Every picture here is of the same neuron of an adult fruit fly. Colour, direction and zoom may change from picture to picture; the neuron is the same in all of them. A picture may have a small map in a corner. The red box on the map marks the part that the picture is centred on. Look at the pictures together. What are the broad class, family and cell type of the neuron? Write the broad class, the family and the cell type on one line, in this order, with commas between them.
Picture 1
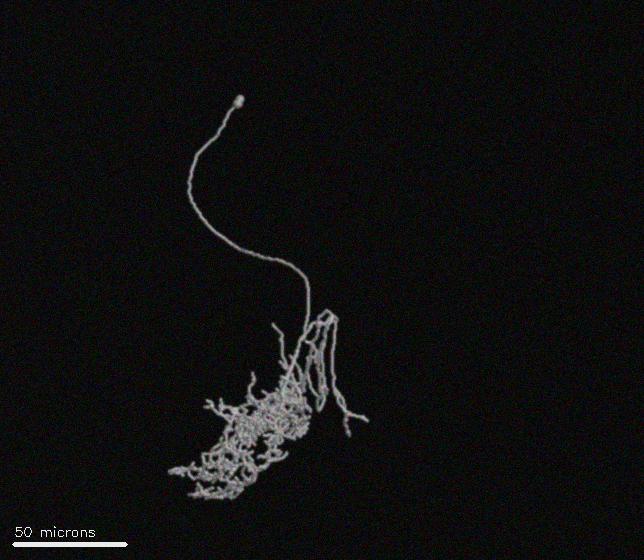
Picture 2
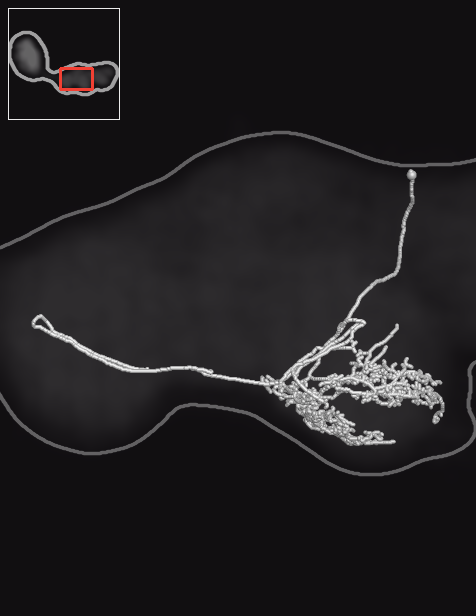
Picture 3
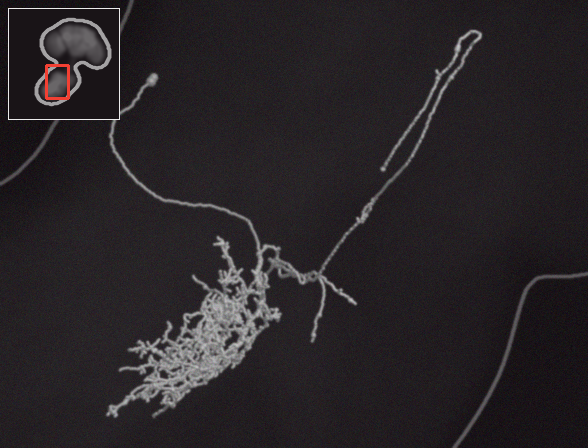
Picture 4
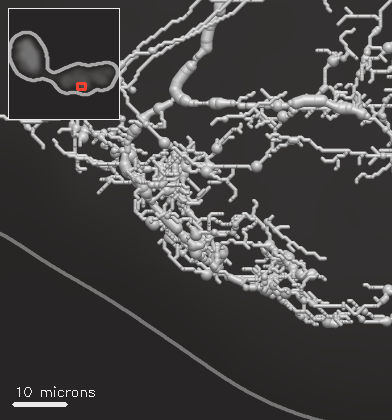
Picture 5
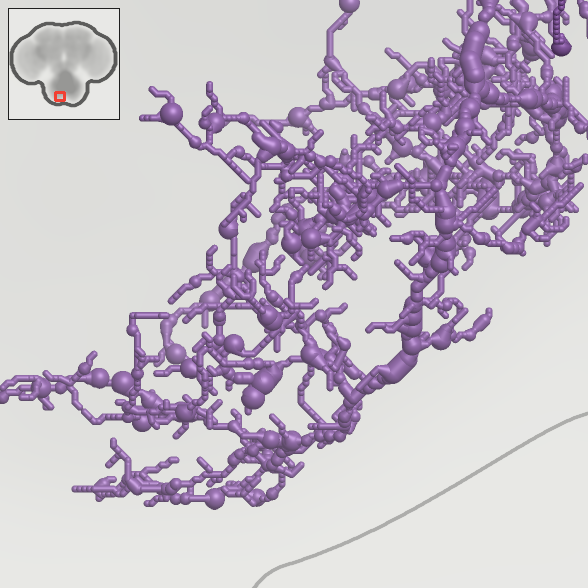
nerve-cord intrinsic neuron, hemilineage 23B, IN23B032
